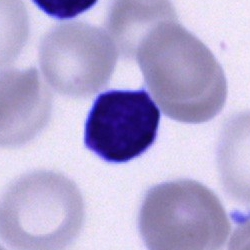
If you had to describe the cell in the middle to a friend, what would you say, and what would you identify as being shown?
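Start with the outline: it is angular, made of several short flattened sides. Now look inside, where a dark nucleus takes up nearly the whole cell. Its chromatin is dense and deep purple, with faint darker clumps. Around the nucleus you won't find a distinct rim of cytoplasm. What you are looking at is a lymphocyte.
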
